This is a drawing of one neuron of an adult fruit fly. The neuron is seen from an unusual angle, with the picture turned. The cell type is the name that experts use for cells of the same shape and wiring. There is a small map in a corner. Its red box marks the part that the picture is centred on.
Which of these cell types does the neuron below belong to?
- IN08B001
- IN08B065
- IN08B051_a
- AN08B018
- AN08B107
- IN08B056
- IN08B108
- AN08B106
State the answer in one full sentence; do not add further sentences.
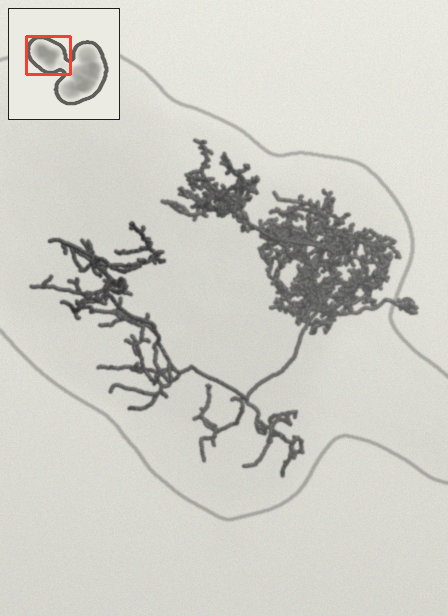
This neuron is recognized as the cell type IN08B001.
